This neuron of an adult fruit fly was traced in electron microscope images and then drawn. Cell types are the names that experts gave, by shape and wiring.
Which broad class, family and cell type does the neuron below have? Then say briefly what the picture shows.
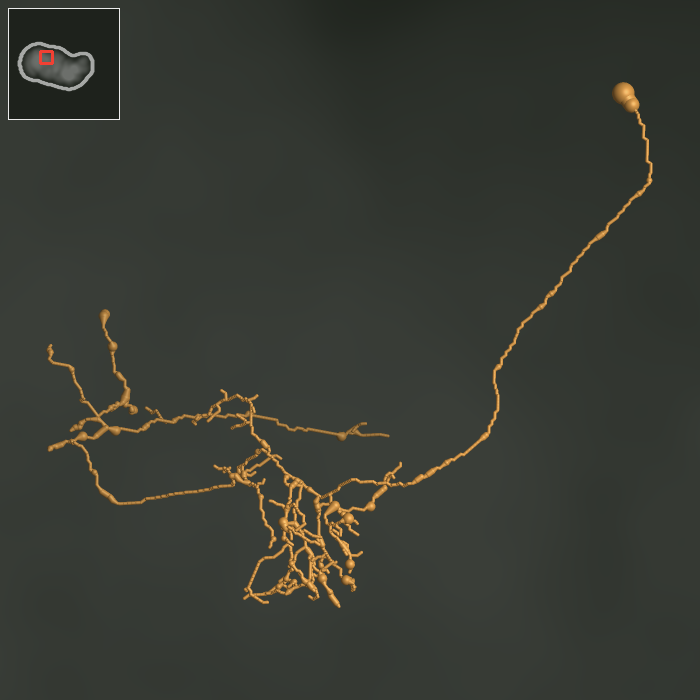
Its broad class is central-brain intrinsic neuron. Its family is called class CX. Its cell type is FC. Its cell body lies at the upper right of the picture. Dozens of branch ends can be seen.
